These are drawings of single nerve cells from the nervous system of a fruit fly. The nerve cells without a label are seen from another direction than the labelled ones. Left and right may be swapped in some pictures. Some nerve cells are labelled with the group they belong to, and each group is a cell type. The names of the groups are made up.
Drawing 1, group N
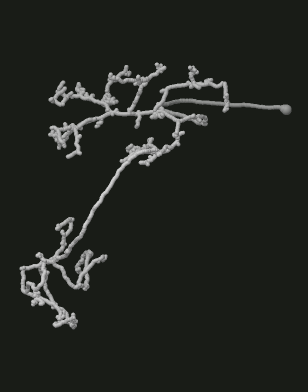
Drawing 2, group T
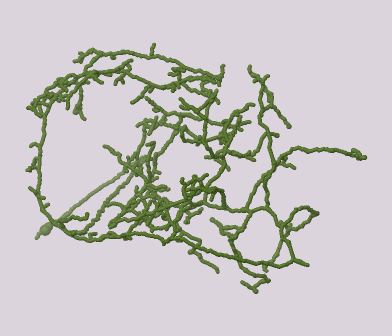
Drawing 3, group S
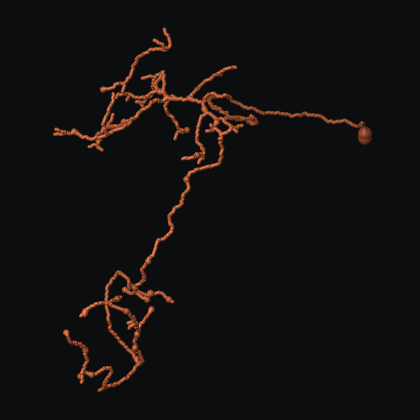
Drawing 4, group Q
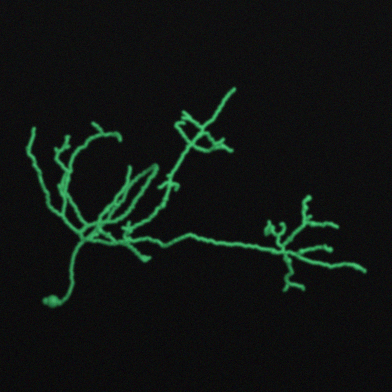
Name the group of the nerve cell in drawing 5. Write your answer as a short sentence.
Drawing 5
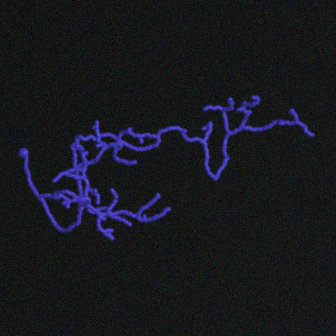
It belongs to group S.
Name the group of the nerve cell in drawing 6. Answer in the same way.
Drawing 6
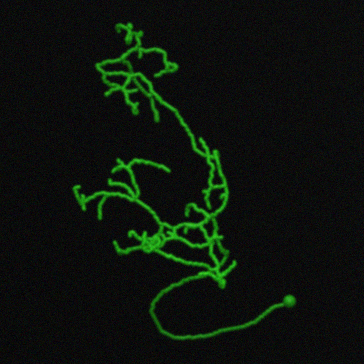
It belongs to group N.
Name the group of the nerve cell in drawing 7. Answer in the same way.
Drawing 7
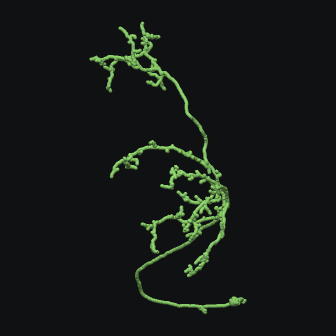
It belongs to group Q.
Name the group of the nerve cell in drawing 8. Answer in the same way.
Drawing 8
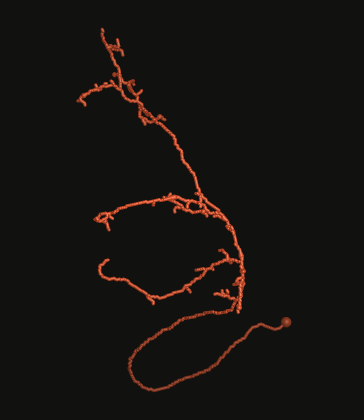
It belongs to group Q.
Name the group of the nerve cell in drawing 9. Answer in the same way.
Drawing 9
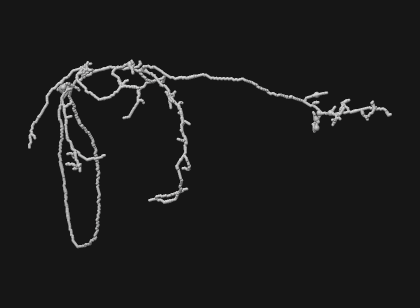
It belongs to group Q.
